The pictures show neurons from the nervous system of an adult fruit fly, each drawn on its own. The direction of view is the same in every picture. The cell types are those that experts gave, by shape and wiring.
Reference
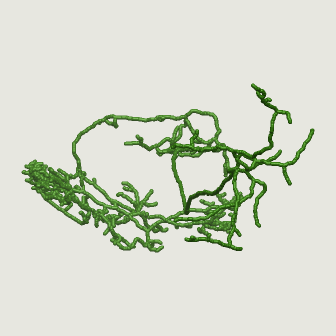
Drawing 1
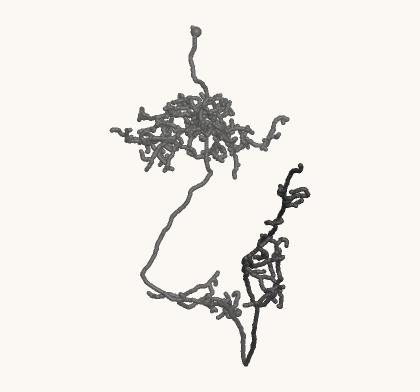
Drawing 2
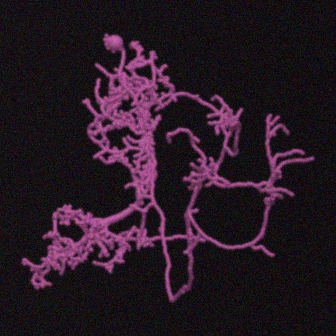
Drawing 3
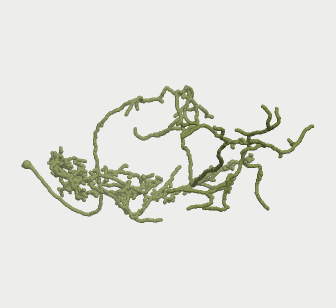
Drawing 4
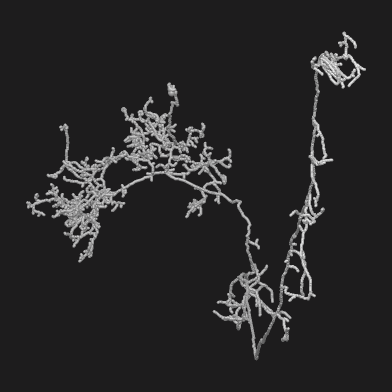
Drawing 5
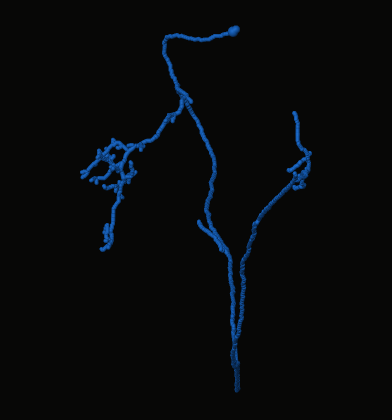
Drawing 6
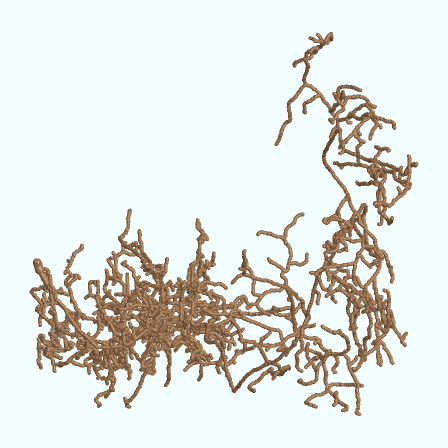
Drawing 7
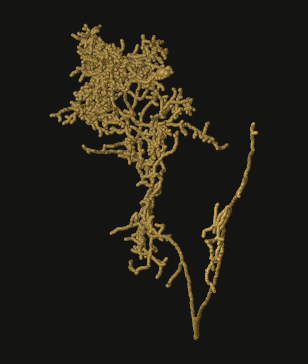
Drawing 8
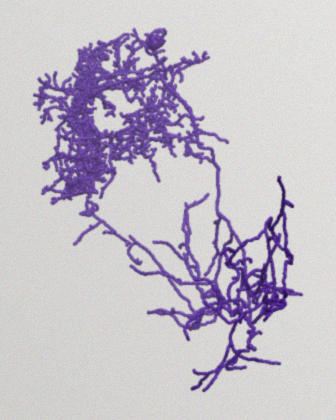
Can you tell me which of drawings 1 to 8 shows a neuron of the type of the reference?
3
